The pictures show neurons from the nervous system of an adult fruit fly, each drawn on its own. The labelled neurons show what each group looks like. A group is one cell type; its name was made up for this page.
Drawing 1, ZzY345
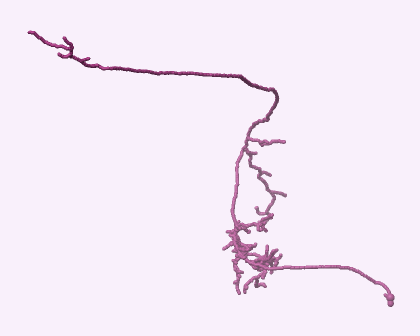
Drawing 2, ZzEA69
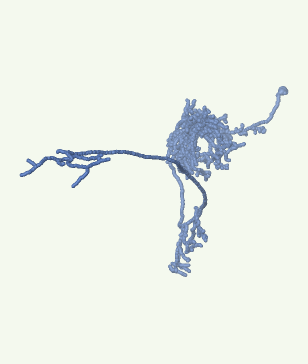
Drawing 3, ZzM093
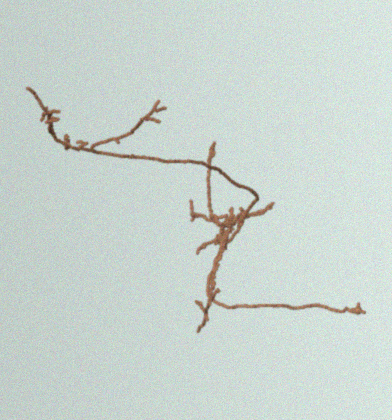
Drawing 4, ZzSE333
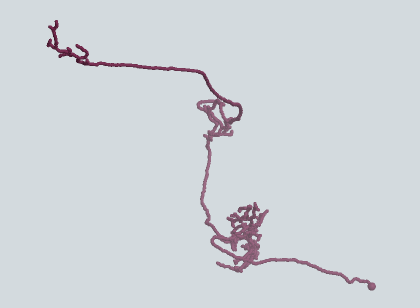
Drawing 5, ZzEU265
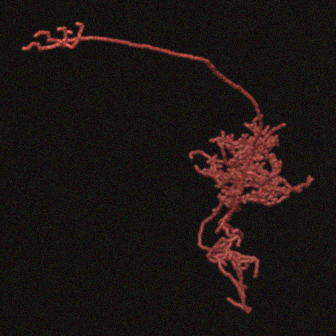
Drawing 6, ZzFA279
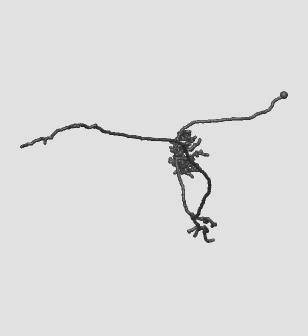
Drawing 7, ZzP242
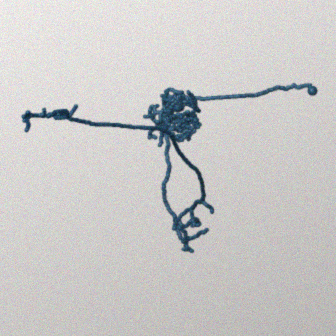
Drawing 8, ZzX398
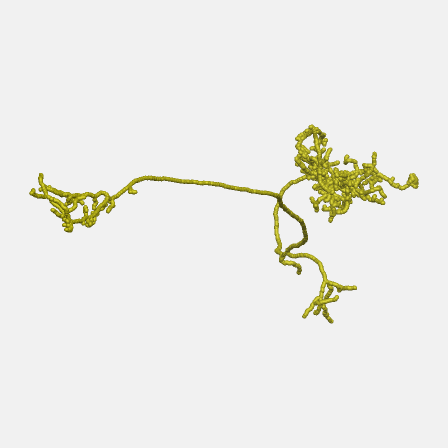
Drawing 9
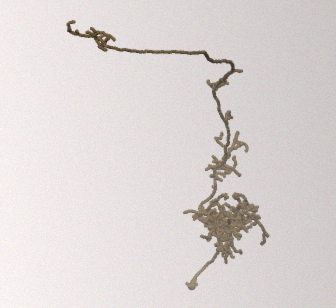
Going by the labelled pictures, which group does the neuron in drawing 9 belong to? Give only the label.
ZzEU265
